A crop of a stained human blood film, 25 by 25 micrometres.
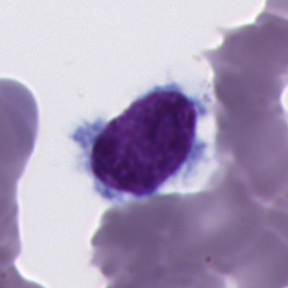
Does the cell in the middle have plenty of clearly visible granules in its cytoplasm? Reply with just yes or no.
No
